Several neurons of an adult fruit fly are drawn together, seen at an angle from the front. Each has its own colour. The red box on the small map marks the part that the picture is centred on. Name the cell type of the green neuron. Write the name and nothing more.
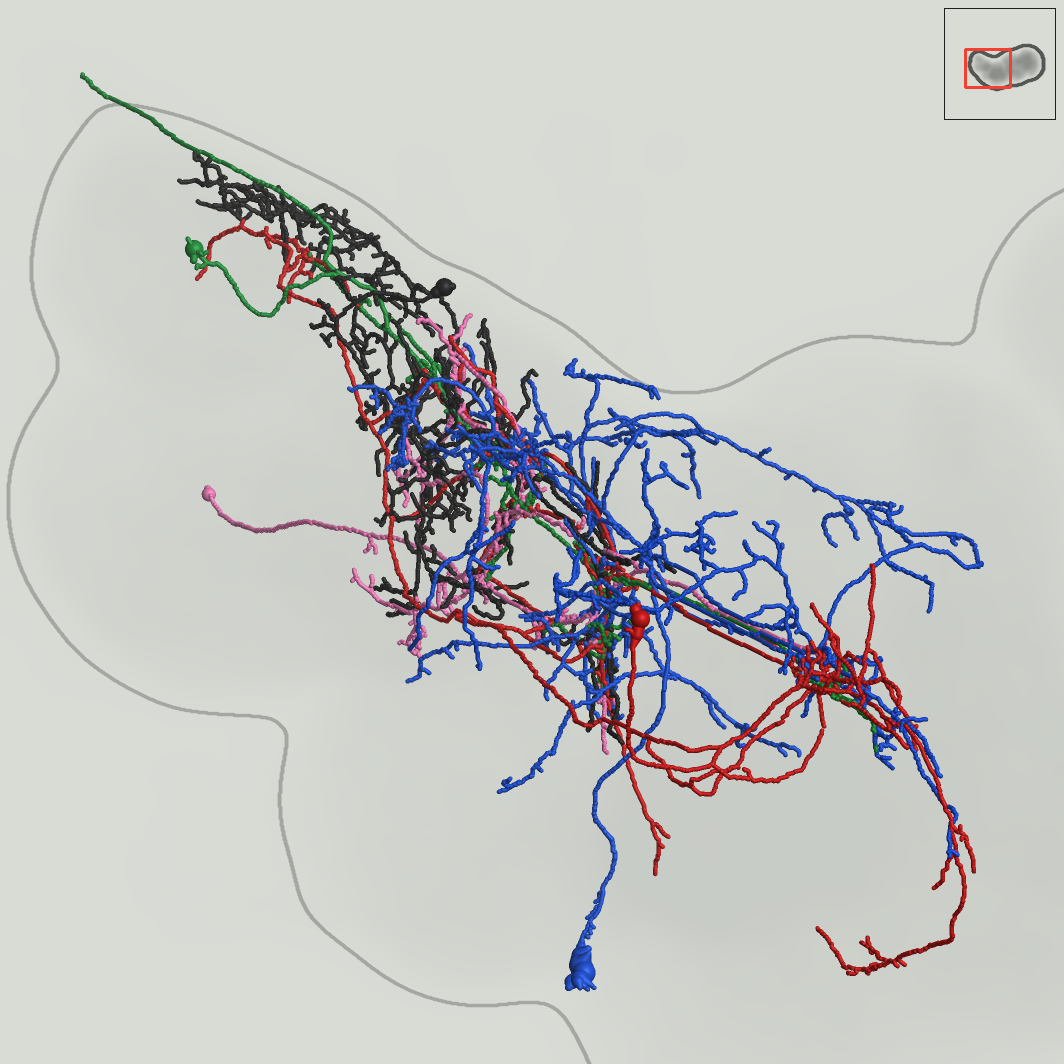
ENXXX226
